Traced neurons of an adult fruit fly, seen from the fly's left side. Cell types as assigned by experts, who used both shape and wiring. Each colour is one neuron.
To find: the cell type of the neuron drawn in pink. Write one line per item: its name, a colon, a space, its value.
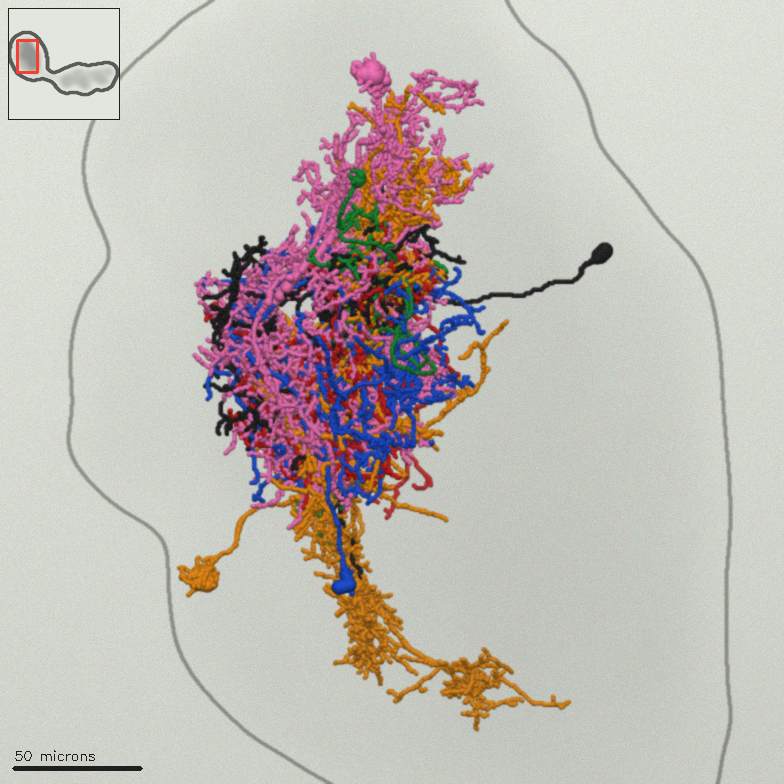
cell type: LHAD1g1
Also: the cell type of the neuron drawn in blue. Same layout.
cell type: AVLP340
